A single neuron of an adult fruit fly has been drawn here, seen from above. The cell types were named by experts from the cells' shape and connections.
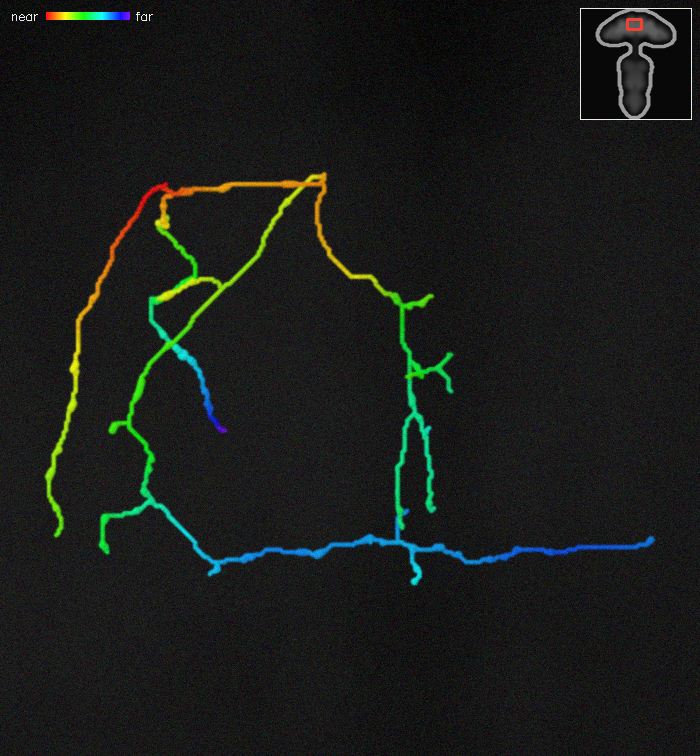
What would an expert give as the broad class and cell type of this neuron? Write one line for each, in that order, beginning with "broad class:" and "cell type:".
broad class: sensory neuron entering the brain
cell type: GNG654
